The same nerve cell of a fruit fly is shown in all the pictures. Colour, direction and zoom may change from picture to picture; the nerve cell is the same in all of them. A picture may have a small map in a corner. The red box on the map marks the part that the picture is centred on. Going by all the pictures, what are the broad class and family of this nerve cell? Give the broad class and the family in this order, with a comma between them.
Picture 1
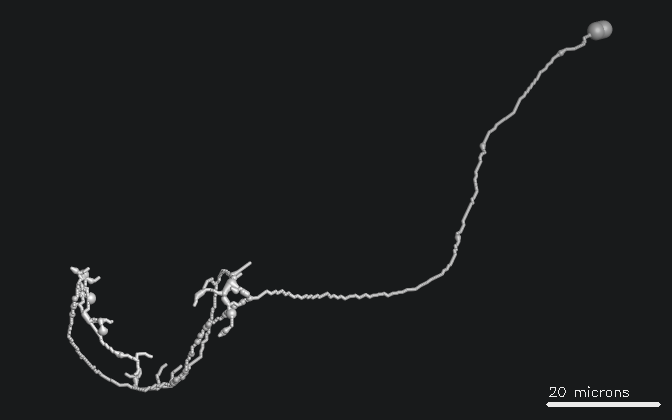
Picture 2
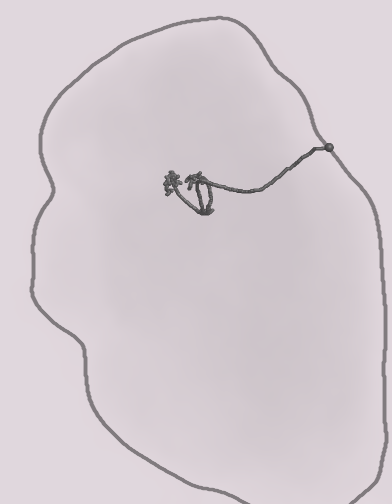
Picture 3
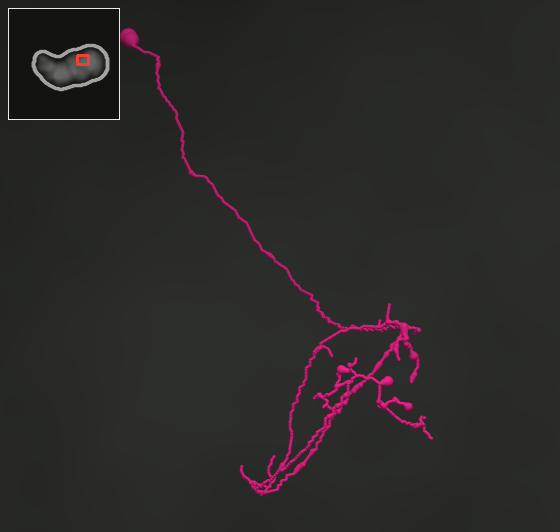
central-brain intrinsic neuron, class CX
